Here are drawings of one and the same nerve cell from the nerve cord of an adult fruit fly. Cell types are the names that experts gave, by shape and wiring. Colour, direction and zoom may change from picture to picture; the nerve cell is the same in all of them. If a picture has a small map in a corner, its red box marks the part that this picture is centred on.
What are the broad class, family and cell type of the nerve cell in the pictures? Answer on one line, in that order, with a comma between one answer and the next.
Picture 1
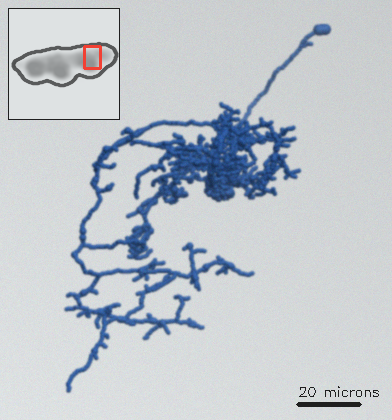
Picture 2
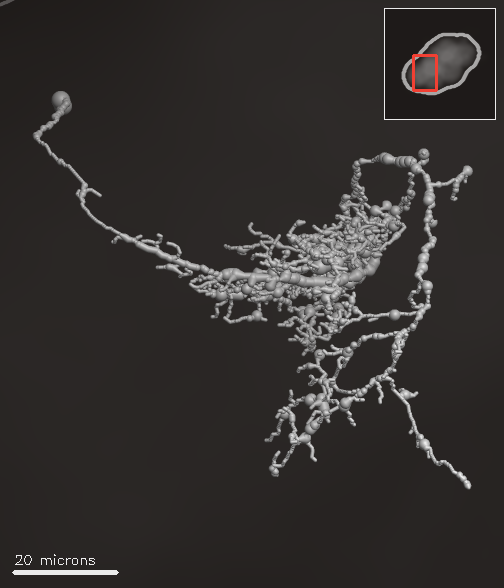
nerve-cord intrinsic neuron, hemilineage 01A, IN01A061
